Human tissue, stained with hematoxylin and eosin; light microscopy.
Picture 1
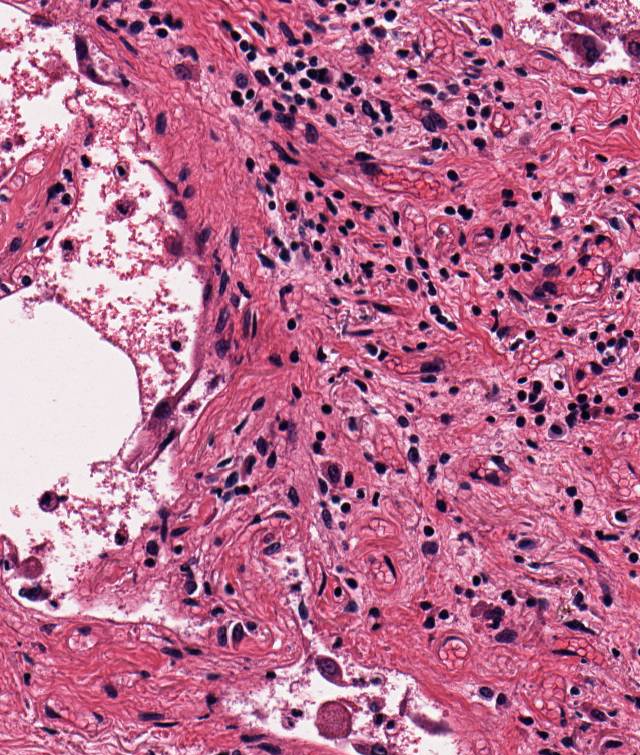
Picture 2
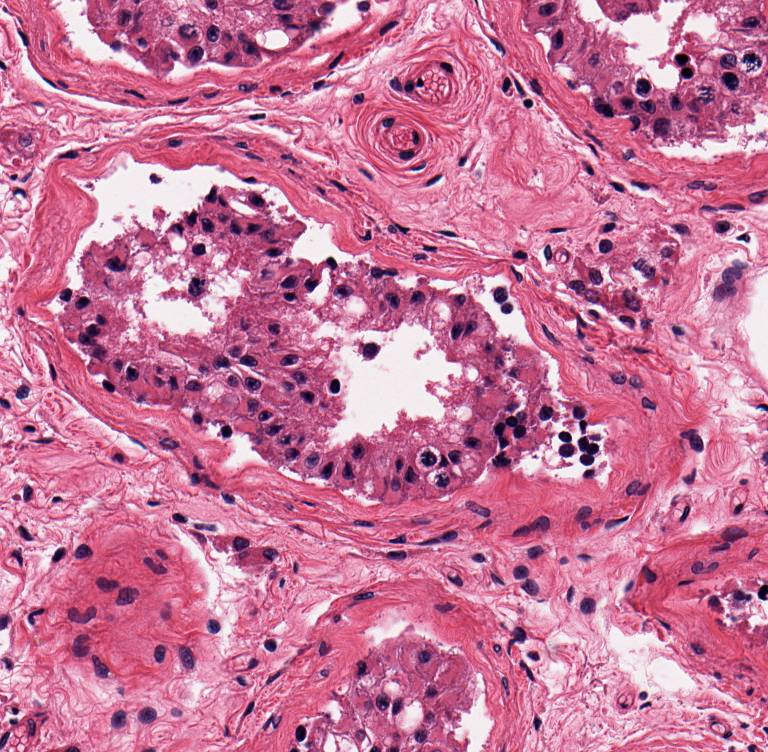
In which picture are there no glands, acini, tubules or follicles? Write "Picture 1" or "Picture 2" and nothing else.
Picture 1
